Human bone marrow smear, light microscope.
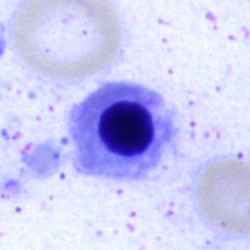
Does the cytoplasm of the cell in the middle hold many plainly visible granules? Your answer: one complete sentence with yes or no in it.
No, its cytoplasm lacks visible granules entirely.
